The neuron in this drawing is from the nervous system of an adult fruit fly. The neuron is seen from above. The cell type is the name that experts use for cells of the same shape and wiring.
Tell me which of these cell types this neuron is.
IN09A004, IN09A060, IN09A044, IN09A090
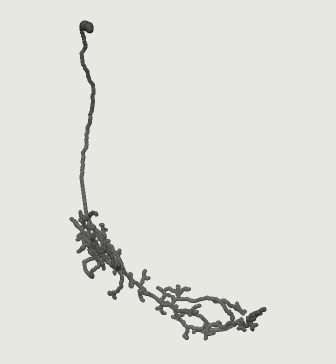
IN09A060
